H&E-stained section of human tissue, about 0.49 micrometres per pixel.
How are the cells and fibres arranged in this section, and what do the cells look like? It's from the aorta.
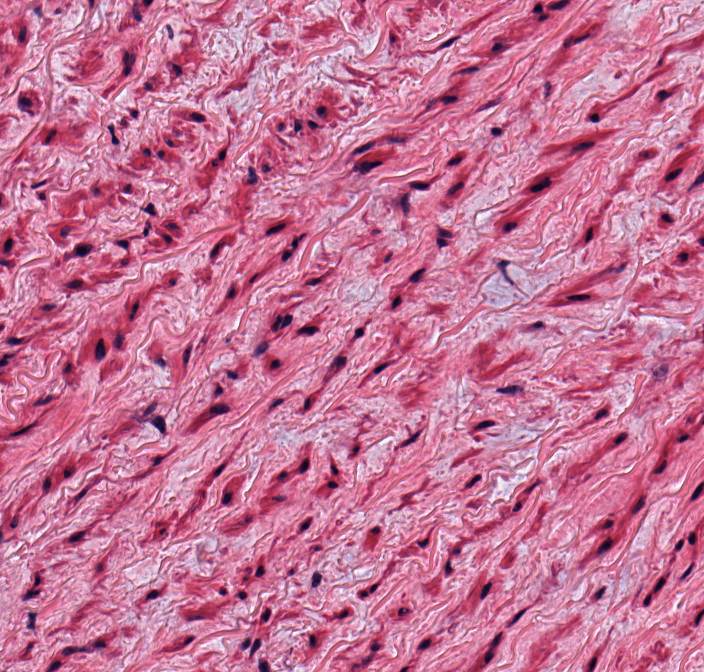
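The section contains spindle cells, and most nuclei are elongated and darkly stained. The spindle cells have pink, elongated cytoplasm that blends with the surrounding fibres. Scattered patches of pale bluish-grey loose material lie between the fibres. No fat cells are present.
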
